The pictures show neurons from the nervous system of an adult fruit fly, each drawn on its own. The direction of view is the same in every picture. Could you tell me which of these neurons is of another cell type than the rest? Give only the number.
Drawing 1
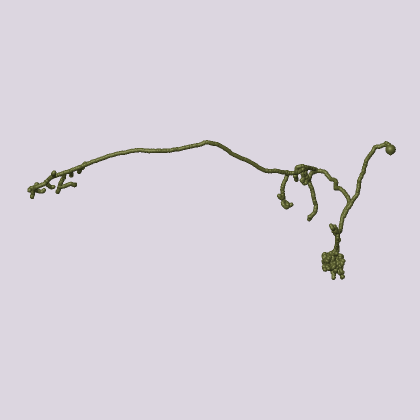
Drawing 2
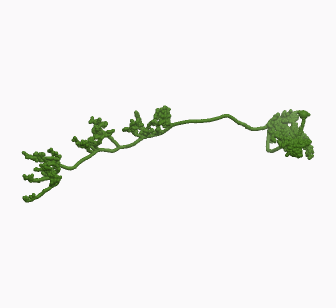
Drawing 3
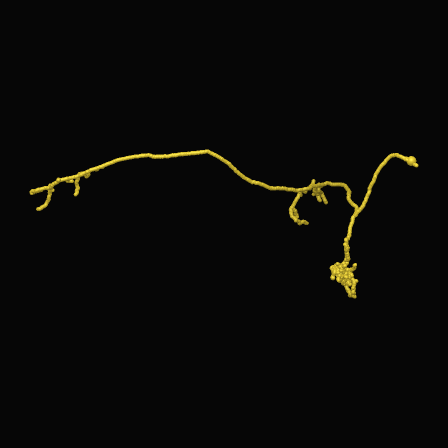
2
